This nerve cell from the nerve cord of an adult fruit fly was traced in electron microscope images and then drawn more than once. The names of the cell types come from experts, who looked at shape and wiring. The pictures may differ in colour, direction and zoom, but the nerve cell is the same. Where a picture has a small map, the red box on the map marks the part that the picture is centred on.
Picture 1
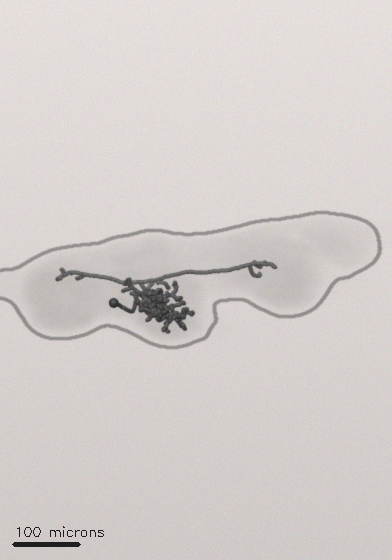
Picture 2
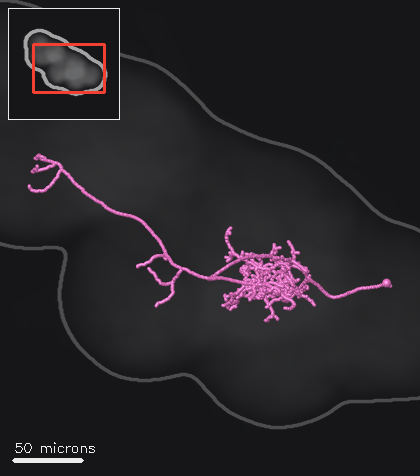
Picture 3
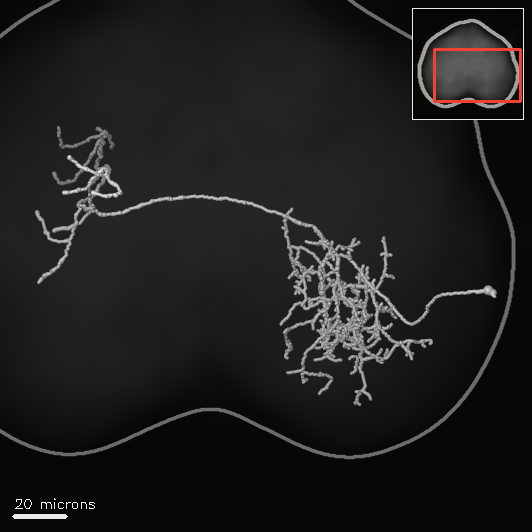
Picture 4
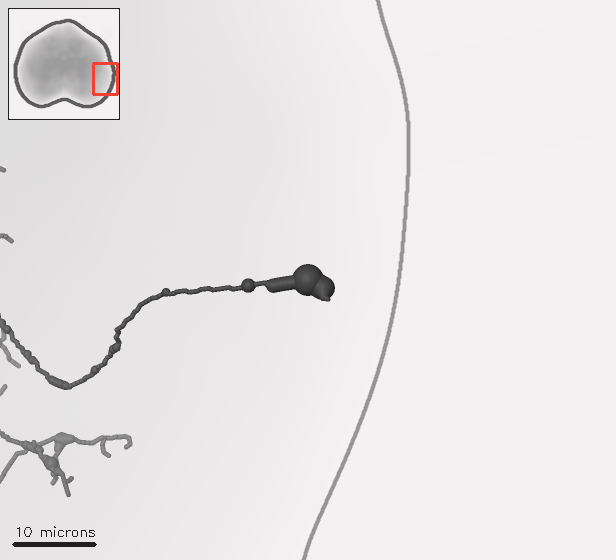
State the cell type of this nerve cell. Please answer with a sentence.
The cell type is IN08B054.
